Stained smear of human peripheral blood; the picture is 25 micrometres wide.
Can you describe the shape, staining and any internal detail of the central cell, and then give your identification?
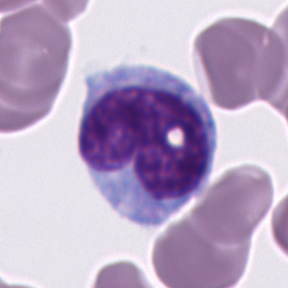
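Cell about 14 by 12 micrometres. Nucleus bean-shaped, about 12 by 9 micrometres, filling about 60% of the cell's area, with a deep notch opening downward. One small round clear hole in the right part of the nucleus. Cytoplasm pale greyish blue. Upper-left edge of the cell frayed and ragged. Cell is a monocyte.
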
